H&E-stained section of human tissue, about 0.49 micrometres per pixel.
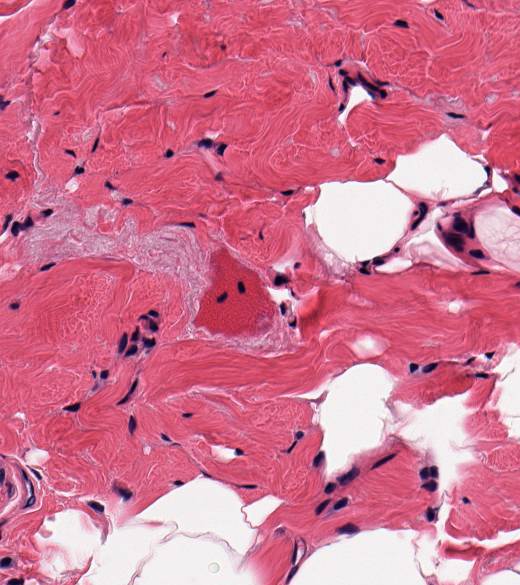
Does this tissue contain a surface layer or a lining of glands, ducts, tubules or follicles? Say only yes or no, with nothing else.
No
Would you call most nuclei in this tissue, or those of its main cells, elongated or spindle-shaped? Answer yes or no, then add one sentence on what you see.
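Yes. Nuclei are sparse, small, dark and elongated, scattered singly between the bundles.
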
